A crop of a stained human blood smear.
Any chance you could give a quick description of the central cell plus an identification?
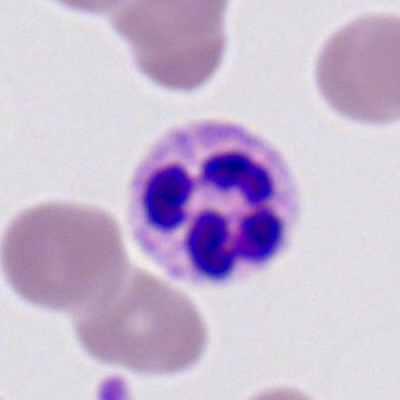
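The nuclear lobes are arranged roughly in a ring around a pale central area, and the chromatin is dense and dark purple. The cytoplasm is pale pinkish-lilac and contains fine, small pinkish-lilac granules. The central cell is a segmented neutrophil.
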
